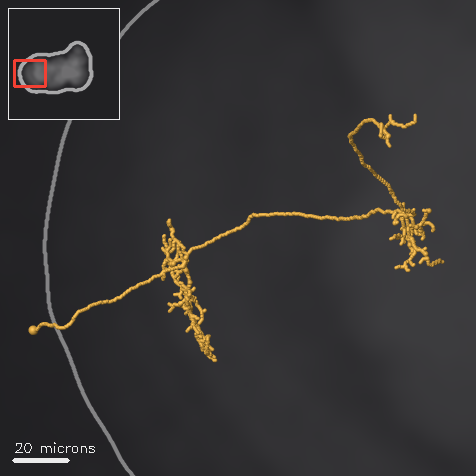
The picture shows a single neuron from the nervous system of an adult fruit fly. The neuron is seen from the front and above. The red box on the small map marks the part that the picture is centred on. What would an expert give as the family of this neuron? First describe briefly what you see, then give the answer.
From left to right in the picture it spans about 150 microns. Dozens of branch ends can be seen. Its broad class is visual projection neuron. Its family is MeTu.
